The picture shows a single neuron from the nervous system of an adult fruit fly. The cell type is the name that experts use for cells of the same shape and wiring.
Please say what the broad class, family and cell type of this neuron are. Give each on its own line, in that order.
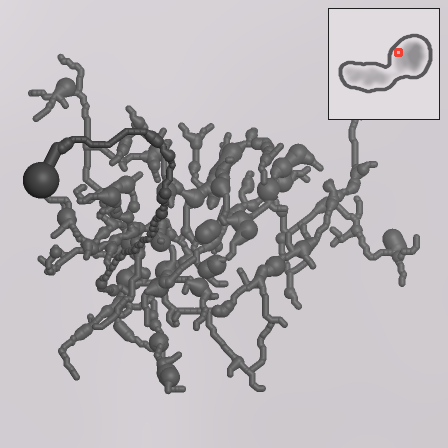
optic-lobe intrinsic neuron
Cm
Cm3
